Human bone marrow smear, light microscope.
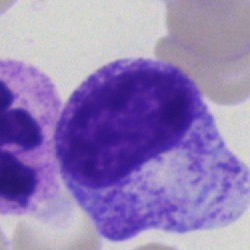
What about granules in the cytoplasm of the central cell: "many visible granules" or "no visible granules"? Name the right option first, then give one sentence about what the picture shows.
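Many visible granules. Many fine purple granules are scattered through the cytoplasm.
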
